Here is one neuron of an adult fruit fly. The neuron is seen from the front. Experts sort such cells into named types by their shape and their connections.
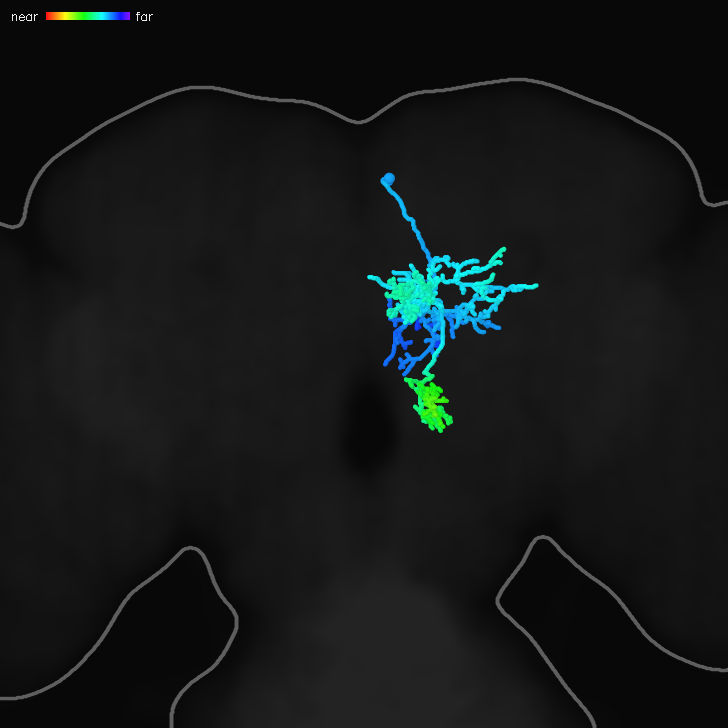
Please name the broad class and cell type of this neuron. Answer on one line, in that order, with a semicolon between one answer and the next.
central-brain intrinsic neuron; IB031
